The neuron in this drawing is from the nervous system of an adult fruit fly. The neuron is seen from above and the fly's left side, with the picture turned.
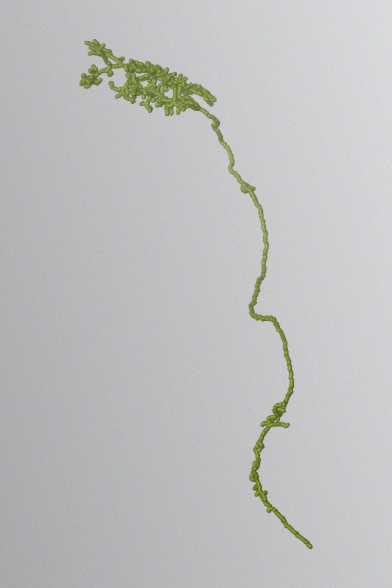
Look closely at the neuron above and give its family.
MeVP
